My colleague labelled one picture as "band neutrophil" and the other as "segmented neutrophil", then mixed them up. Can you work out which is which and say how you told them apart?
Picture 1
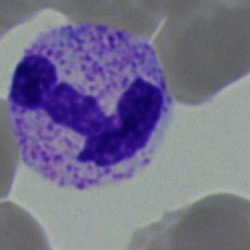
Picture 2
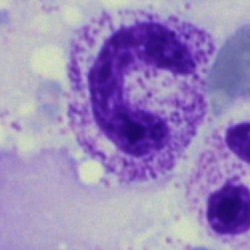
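Of the two, the segmented neutrophil is in picture 1 and the band neutrophil is in picture 2. On the nucleus, the clearest point: in picture 2 it is curved into a C shape that opens toward the right.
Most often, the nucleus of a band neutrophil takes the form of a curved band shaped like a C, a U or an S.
On chromatin, the two are much alike: dark purple and densely clumped in picture 1, dark purple and coarsely clumped in picture 2.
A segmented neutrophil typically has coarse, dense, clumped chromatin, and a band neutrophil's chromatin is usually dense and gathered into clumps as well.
On nucleoli, neither nucleus shows one. On cytoplasm, picture 1 has a plentiful, pale lilac amount, while in picture 2 granules fill the cytoplasm inside the curve of the nucleus. On outline, both are close: round and smooth in picture 1, roughly round in picture 2. On surroundings, pale grey cells without nuclei lie around the cell in picture 1, and another granulated cell lies against the lower right of the cell in picture 2.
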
